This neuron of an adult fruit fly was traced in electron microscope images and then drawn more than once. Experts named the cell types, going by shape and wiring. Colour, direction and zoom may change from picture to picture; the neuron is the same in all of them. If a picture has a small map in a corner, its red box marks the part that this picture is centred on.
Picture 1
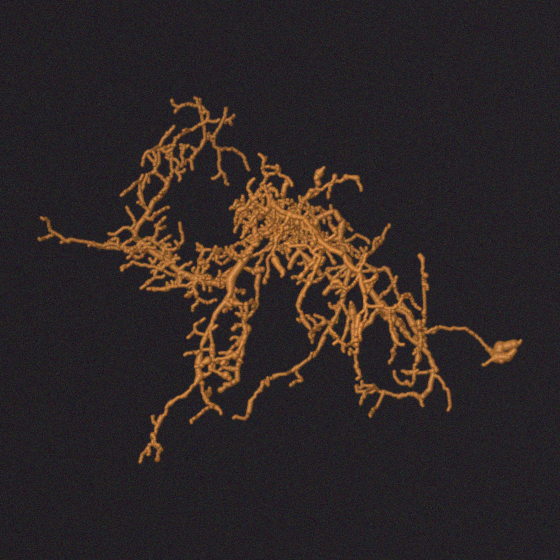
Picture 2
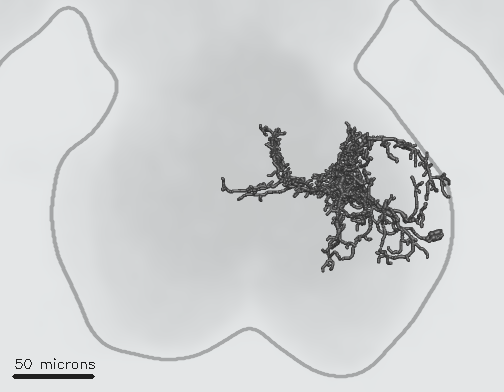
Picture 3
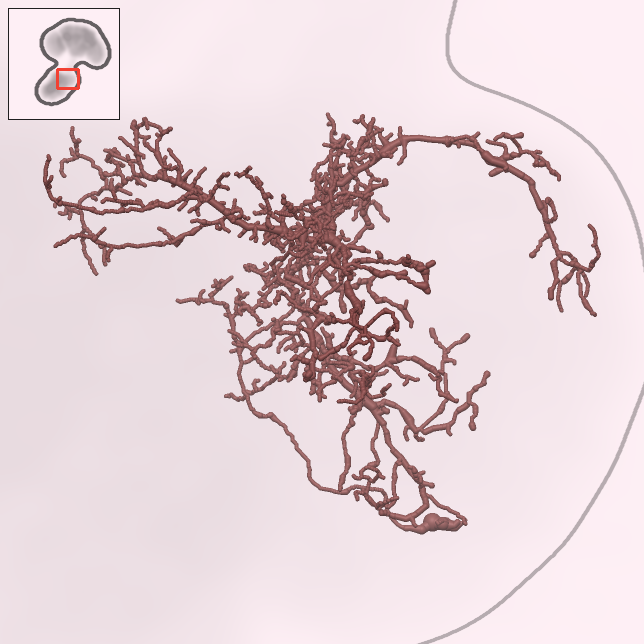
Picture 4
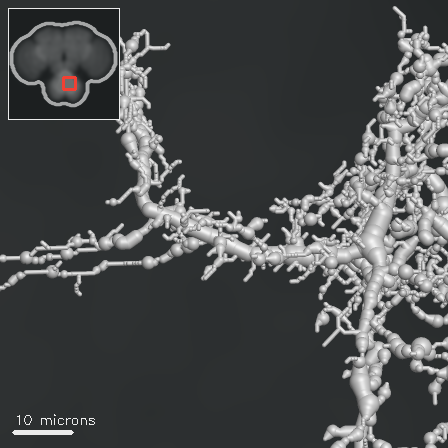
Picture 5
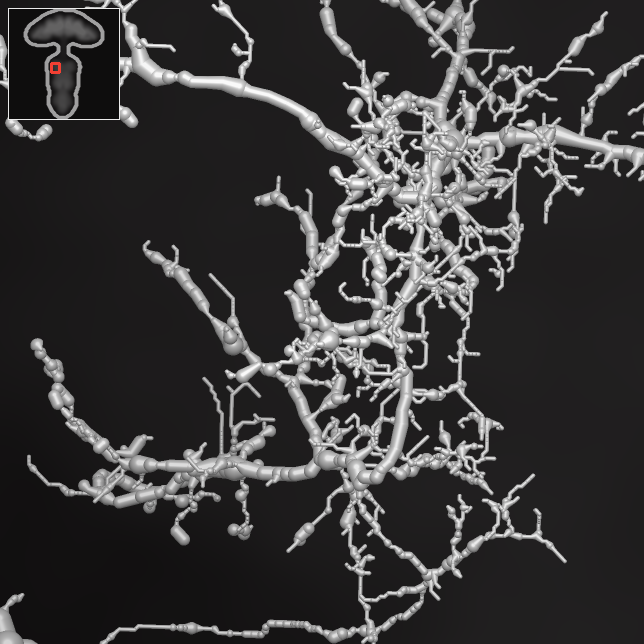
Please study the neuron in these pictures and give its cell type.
IN03B019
